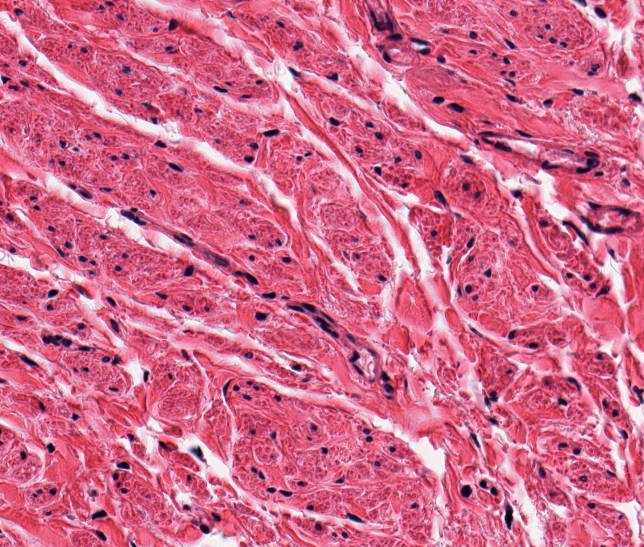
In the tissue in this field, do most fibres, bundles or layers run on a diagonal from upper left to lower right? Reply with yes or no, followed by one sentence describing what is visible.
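Yes. The bundles run diagonally from the upper left toward the lower right of the field.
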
